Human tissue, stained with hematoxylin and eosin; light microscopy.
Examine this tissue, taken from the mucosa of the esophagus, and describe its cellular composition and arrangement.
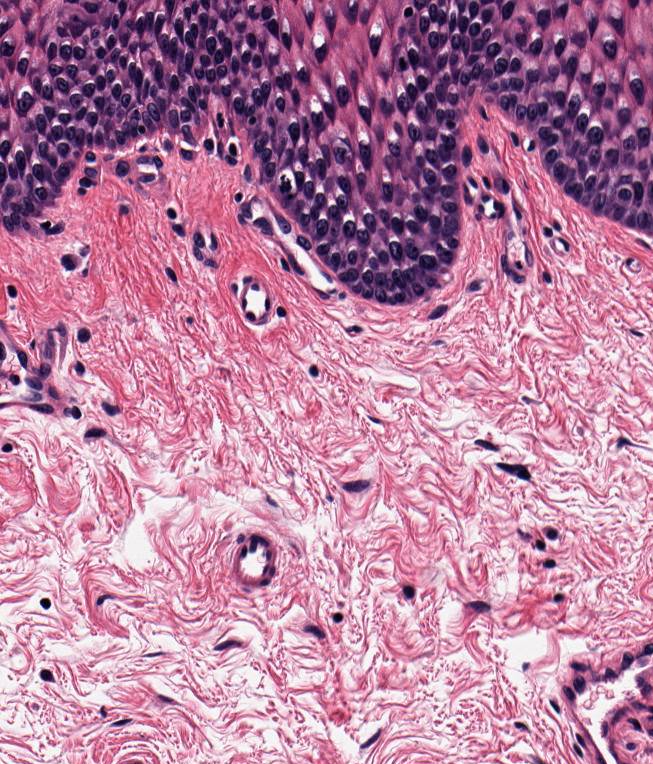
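A band of stratified epithelium occupies the top of the field, and connective tissue forms the lower part. The lower border of the epithelium is undulating and bulges downward in a rounded curve to the right of centre. The epithelial cells are crowded, with dark oval nuclei and little cytoplasm. In the stroma the cells are sparse, and their nuclei are small, dark and elongated.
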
